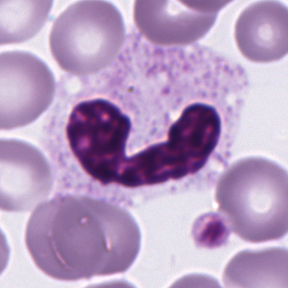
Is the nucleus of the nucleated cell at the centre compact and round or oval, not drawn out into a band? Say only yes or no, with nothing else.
No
